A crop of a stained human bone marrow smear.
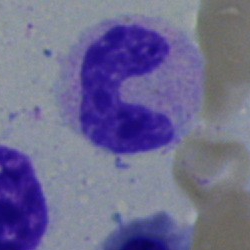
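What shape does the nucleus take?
It is curved into a C shape, with its indentation opening toward the right.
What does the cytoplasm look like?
It is pale lilac-pink and holds fine pinkish granules.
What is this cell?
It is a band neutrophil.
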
